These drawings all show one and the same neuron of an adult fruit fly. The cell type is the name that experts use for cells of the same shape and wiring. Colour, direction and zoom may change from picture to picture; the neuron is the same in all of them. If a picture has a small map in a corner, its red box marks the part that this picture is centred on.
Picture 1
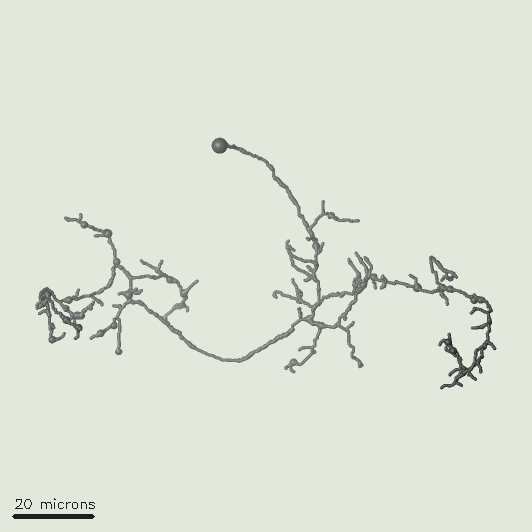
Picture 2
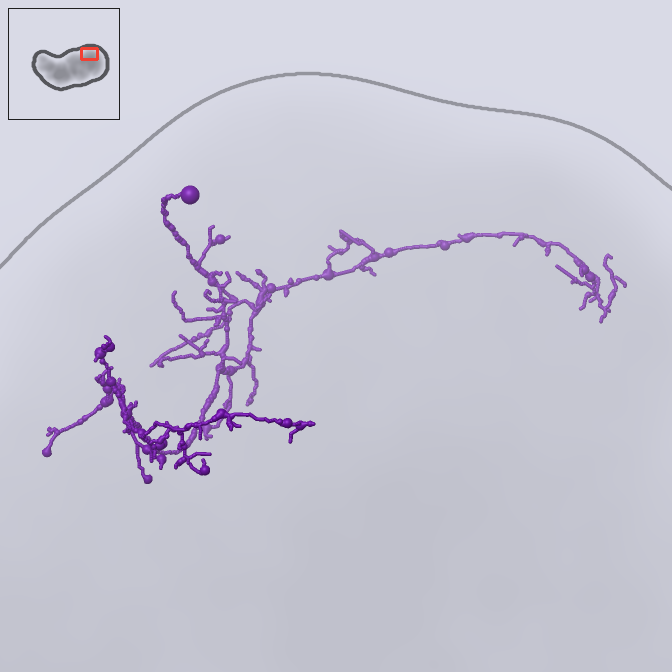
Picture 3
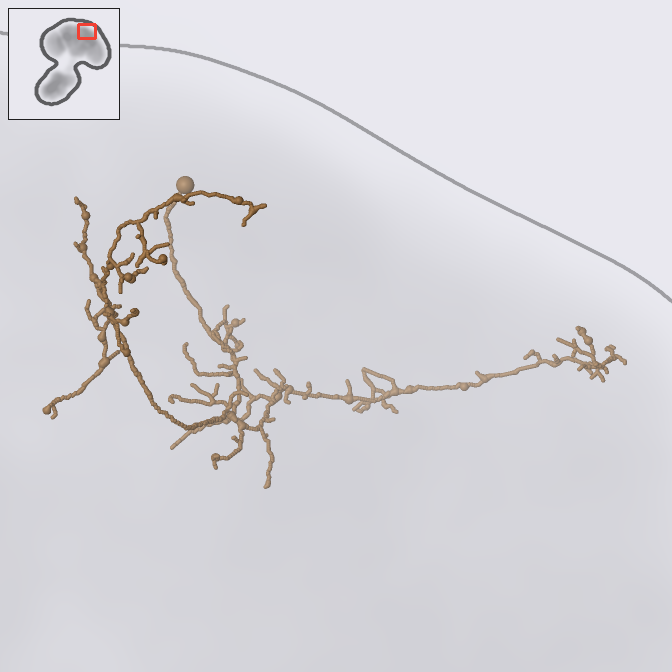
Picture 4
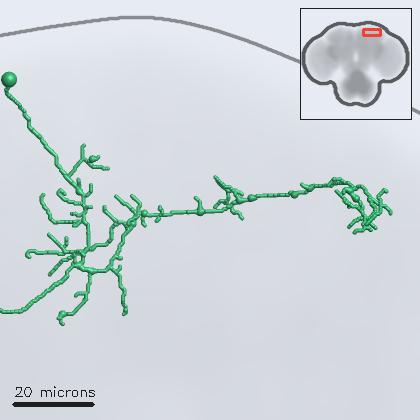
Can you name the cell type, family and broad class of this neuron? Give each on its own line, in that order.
CB3768
hemilineage SMPpd1
central-brain intrinsic neuron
